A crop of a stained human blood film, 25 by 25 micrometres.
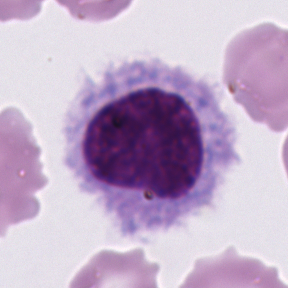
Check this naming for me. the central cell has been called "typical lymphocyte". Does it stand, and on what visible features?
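What settles it: the nucleus fills only about 50% of the cell, and the chromatin is fairly evenly spread without large dark clumps. So it's not a typical lymphocyte; it's a hairy cell.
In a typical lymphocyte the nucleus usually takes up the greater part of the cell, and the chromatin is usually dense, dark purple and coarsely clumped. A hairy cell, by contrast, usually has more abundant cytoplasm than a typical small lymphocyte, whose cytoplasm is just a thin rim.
Both points here therefore speak against typical lymphocyte, and the ample cytoplasm speaks for hairy cell.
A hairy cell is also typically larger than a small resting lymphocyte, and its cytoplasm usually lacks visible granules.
That fits this cell, about 15 micrometres across, with no distinct granules in its pale blue cytoplasm. Beyond that, the outline is ragged, with fine hair-like projections standing out all around, and the nucleus is round and about 10 micrometres across.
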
